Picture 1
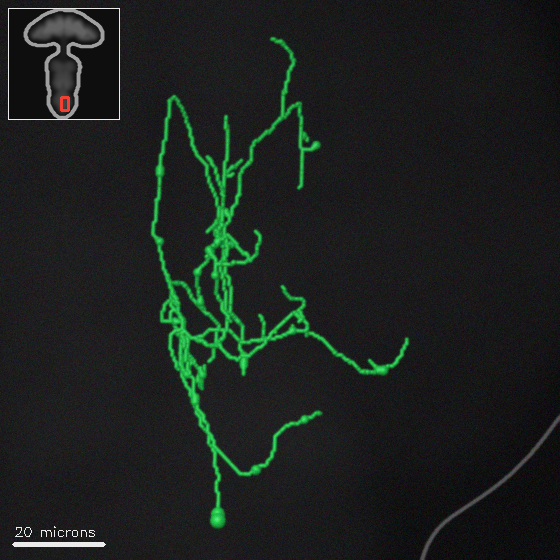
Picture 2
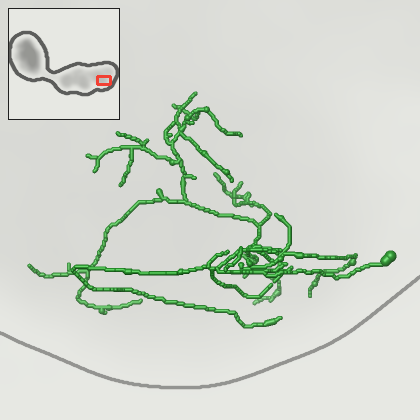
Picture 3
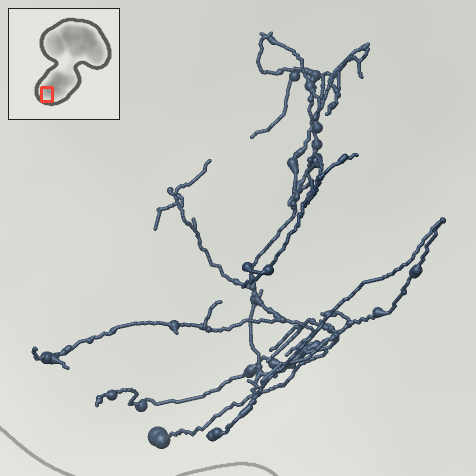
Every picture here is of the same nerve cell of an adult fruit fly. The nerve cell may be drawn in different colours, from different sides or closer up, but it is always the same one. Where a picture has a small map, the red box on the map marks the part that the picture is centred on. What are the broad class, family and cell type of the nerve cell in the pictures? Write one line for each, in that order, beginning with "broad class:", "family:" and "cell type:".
broad class: nerve-cord intrinsic neuron
family: hemilineage 01B
cell type: IN01B080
